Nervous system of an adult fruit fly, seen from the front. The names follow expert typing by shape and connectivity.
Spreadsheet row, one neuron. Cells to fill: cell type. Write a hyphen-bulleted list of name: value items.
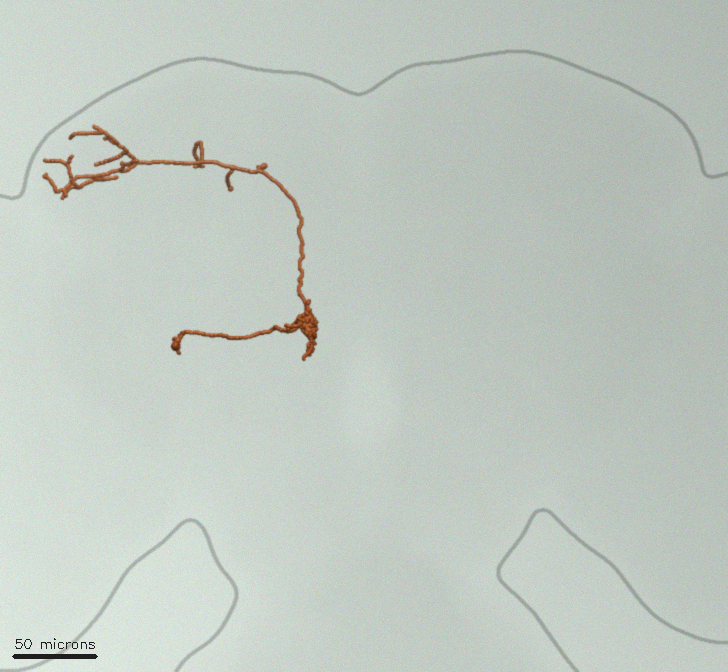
- cell type: DM5_lPN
